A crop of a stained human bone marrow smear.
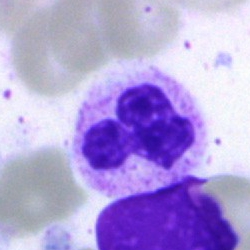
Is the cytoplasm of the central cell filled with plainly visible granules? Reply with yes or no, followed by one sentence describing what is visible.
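Yes. The cytoplasm contains many fine pinkish-purple granules.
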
